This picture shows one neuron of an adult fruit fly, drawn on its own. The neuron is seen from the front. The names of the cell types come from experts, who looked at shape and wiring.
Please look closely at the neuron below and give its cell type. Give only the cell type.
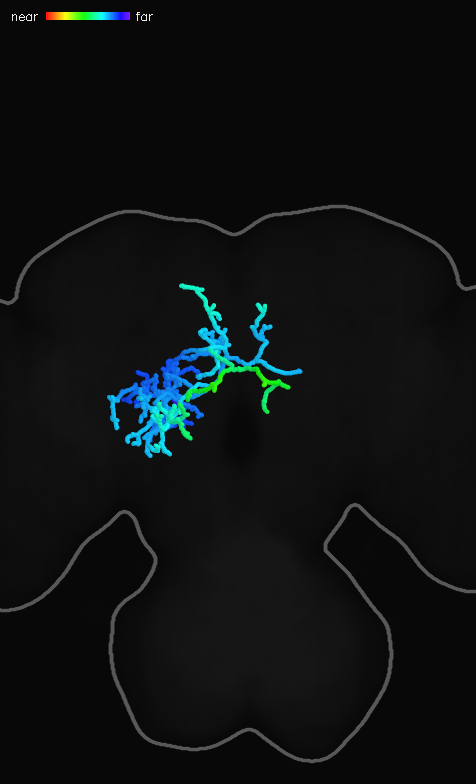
PS240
